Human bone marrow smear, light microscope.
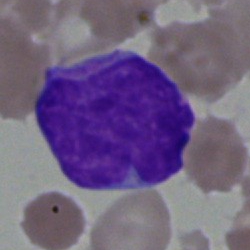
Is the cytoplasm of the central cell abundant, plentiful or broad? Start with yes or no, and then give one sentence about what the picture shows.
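No. Only a very thin rim of cytoplasm can be seen.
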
